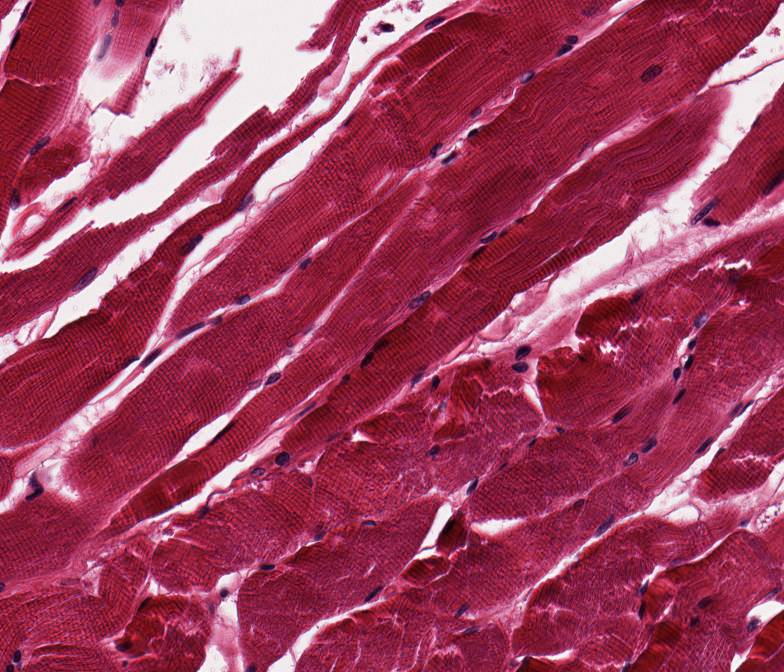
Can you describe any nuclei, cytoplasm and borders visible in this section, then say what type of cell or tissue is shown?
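In the upper half, the fibres show fine, regular cross-striations. Their cytoplasm is deeply eosinophilic, a strong dark red-pink. Small, dark, elongated nuclei lie at the edges of the fibres, not in their centres. No fat cells are present in the field. Tissue: skeletal muscle.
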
